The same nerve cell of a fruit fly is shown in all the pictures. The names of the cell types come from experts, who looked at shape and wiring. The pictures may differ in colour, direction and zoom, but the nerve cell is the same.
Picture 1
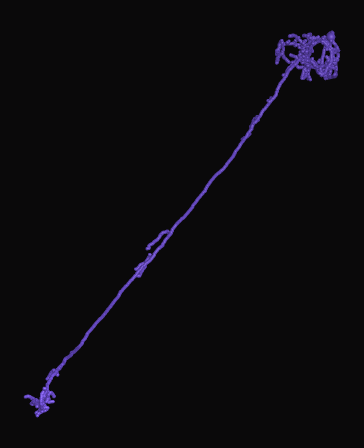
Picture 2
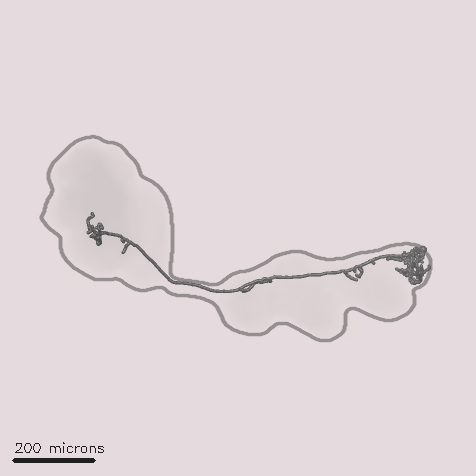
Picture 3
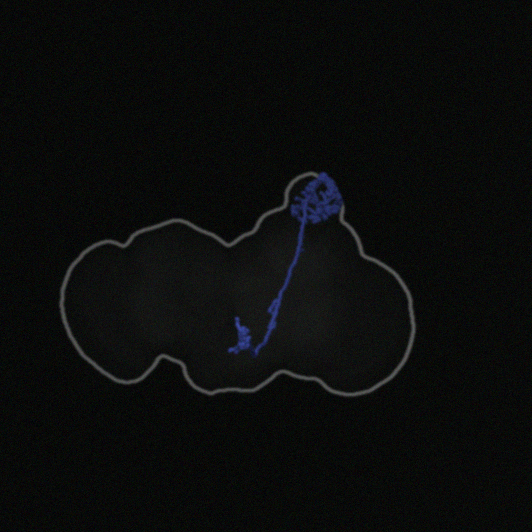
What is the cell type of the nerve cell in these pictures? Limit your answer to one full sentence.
What this nerve cell is, by cell type, is ANXXX254.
